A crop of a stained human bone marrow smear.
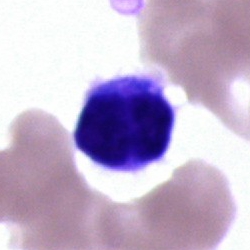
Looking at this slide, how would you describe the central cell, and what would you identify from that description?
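Nearly the whole cell is occupied by the nucleus, so very little cytoplasm remains. Its chromatin is dense and stains a deep violet-blue throughout. A thin rim of paler purple cytoplasm is visible, chiefly along the upper edge, where the margin appears slightly ragged rather than smooth. This cell is a lymphocyte.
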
